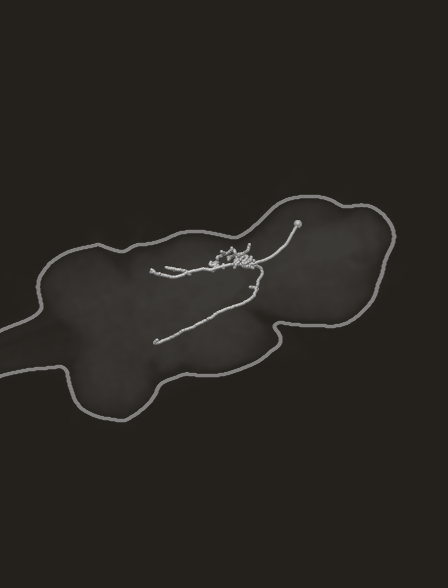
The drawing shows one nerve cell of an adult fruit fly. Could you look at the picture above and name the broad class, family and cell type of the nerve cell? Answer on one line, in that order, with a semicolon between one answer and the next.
nerve-cord intrinsic neuron; hemilineage 07B; IN07B096_a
